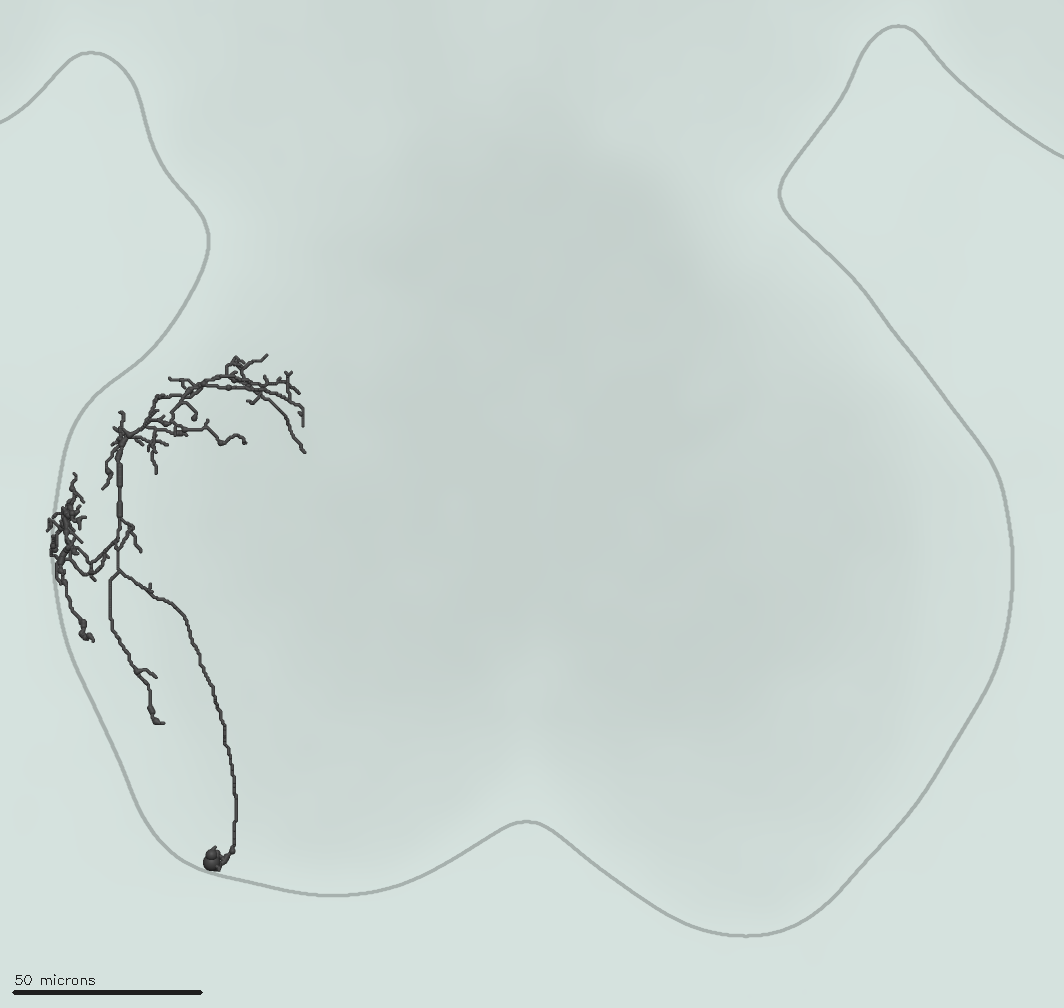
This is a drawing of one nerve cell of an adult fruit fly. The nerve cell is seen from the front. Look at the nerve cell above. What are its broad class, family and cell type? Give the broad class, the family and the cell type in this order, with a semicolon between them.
nerve-cord intrinsic neuron; hemilineage 13A; IN13A060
